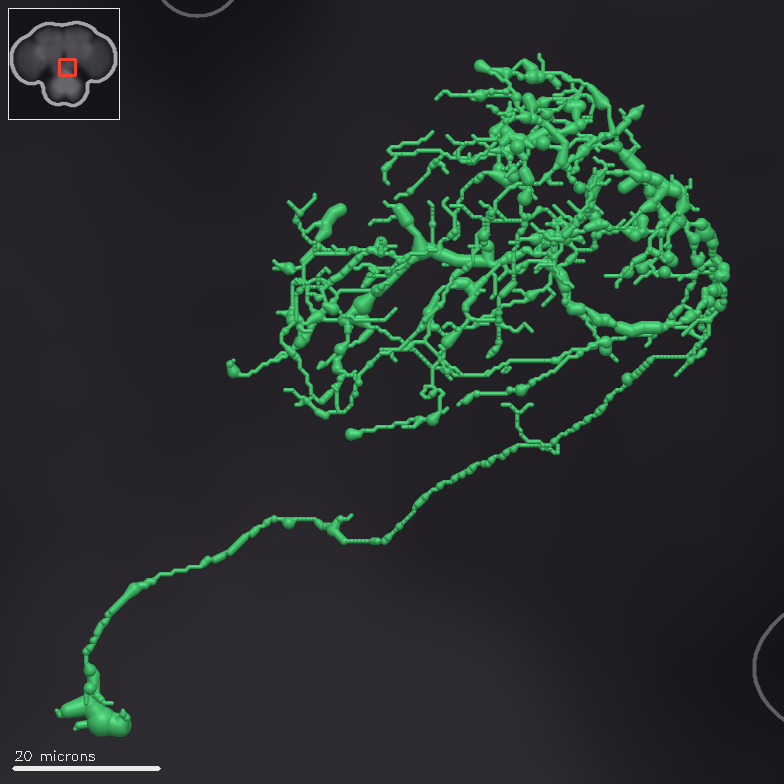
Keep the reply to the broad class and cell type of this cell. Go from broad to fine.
central-brain intrinsic neuron; GNG219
